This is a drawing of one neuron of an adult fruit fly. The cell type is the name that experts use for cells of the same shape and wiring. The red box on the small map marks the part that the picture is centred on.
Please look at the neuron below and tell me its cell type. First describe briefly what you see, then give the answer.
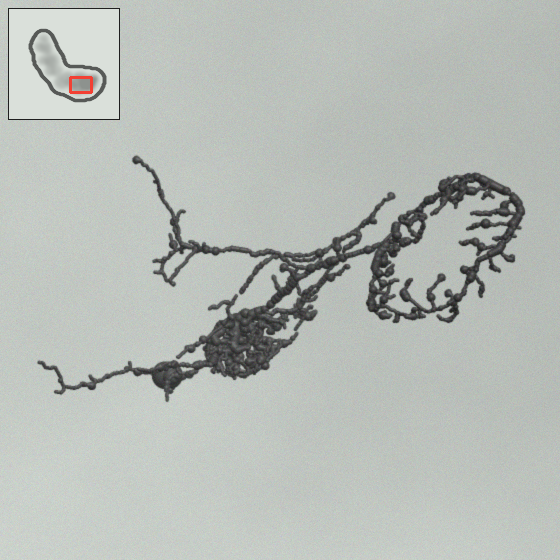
Dozens of branch ends can be seen. As drawn here it is wider than it is tall. This is a central-brain intrinsic neuron. It is of cell type ER6.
